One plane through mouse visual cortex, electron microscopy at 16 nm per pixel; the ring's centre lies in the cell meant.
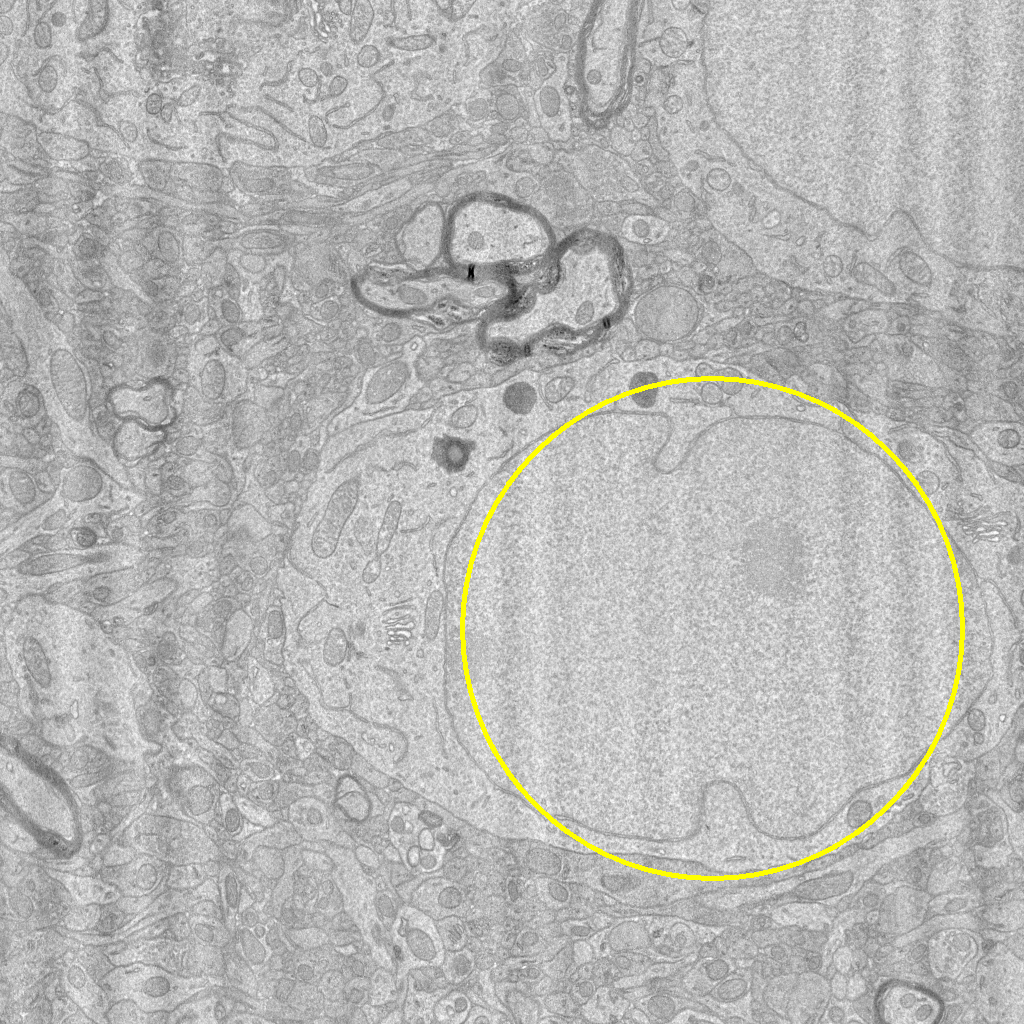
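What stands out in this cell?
A large, rounded nucleus, its envelope traceable almost all the way round inside the ring.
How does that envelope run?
It folds deeply inward twice, once at the top and once at the bottom.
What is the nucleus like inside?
Its chromatin is fine and evenly dispersed, without dense clumps along the envelope.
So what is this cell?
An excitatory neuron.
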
